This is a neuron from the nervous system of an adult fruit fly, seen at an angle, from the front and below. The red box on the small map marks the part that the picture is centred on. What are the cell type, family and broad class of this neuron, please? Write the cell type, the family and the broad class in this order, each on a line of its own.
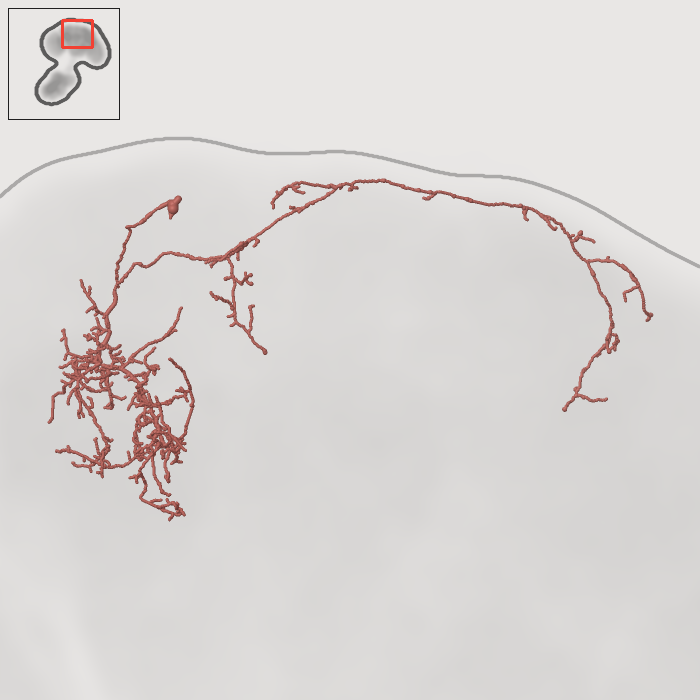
AVLP753m
hemilineage SLPad1_anterior
central-brain intrinsic neuron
